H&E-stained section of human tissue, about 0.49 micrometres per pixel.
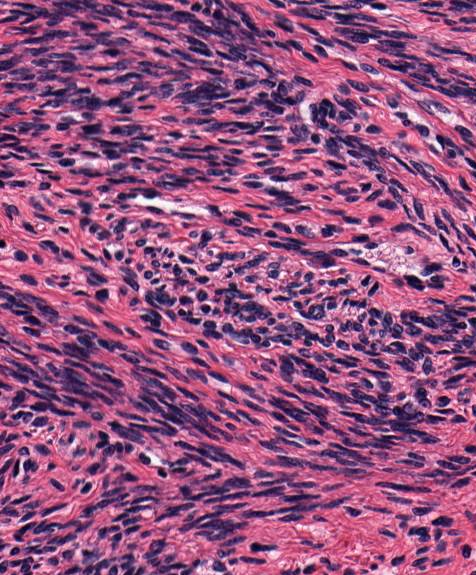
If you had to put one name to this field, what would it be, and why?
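Smooth muscle fills the whole field as densely packed spindle cells in sweeping fascicles of differing direction.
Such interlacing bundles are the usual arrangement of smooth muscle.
The cytoplasm is scant and pink, with indistinct borders, and pink fibrillary collagen runs parallel between the cells. No epithelium, glands or fat cells are present.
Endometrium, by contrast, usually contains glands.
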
